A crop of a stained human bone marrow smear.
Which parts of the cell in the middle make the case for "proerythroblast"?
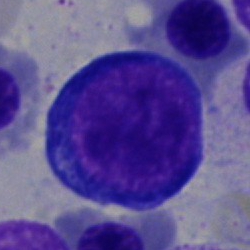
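Looking at this proerythroblast with your question in mind, I start with the edge: the outline is round and smooth. The cytoplasm is deep blue, and I can't find distinct granules anywhere in it. Then the chromatin, which looks finely textured, without coarse clumps.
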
